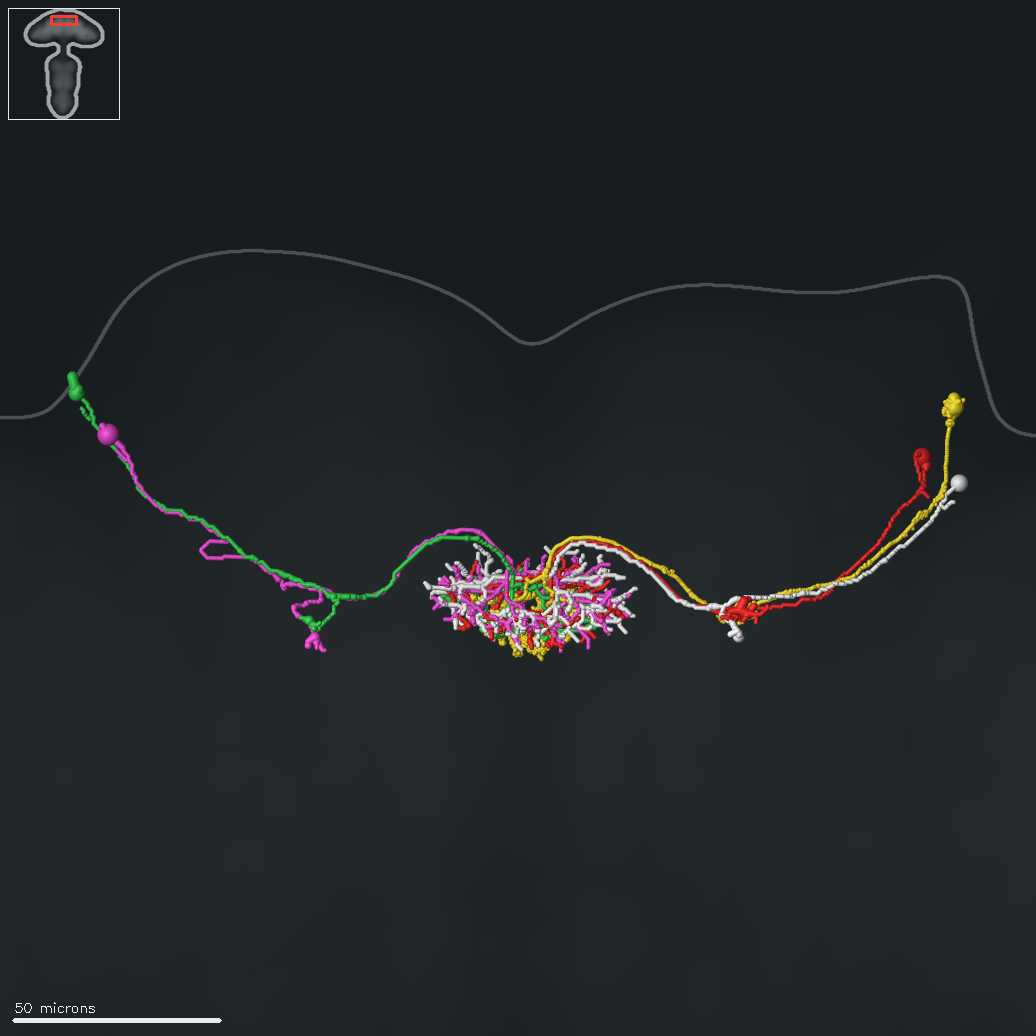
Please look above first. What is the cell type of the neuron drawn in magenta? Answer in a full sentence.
The cell type is ER3w_a.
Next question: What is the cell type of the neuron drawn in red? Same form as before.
The cell type is ER3w_c.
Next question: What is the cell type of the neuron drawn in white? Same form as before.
The cell type is ER2_b.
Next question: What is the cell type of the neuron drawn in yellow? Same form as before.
The cell type is ER3p_a.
